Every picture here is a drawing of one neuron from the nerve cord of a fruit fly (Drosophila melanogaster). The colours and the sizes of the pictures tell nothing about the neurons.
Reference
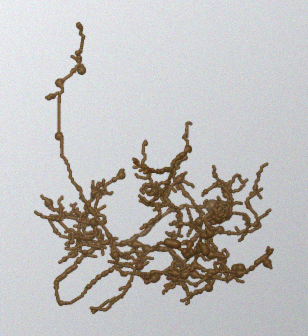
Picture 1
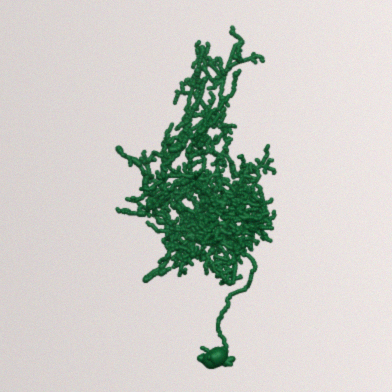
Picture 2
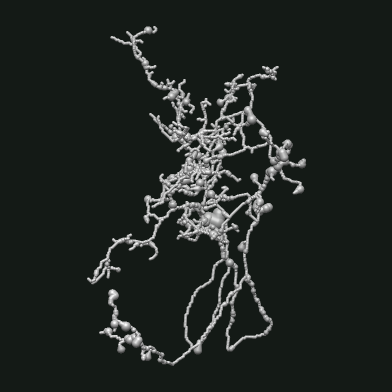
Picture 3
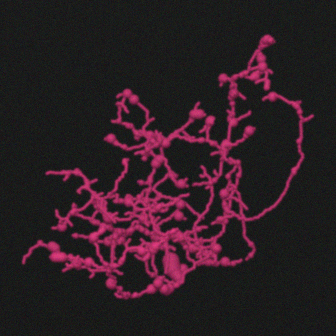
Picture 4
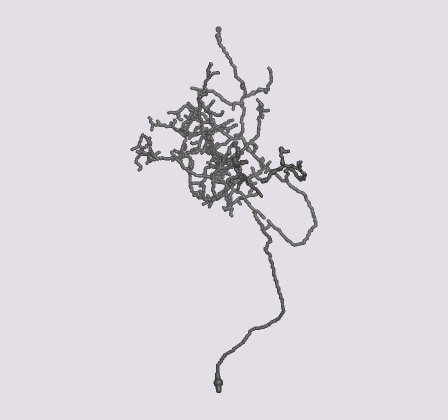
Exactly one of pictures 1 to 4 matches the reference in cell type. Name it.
3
